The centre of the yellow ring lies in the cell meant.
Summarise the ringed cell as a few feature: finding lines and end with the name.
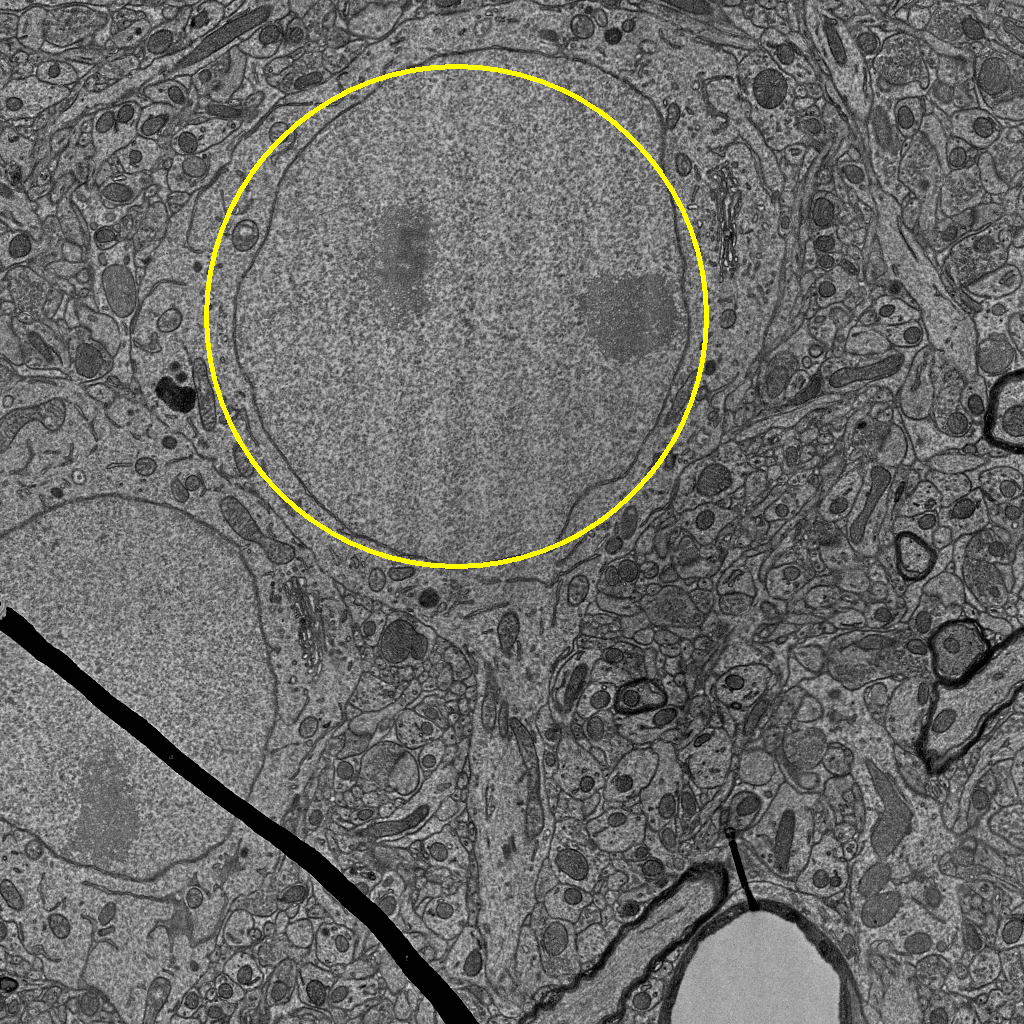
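Nucleus: round, seen whole, almost filling the ring
Chromatin: fine, evenly spread, no thick dark band along the envelope
Process: broad, leaving the body downward below the nucleus
Black line: thick, diagonal across the lower left of the picture
Name: excitatory neuron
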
